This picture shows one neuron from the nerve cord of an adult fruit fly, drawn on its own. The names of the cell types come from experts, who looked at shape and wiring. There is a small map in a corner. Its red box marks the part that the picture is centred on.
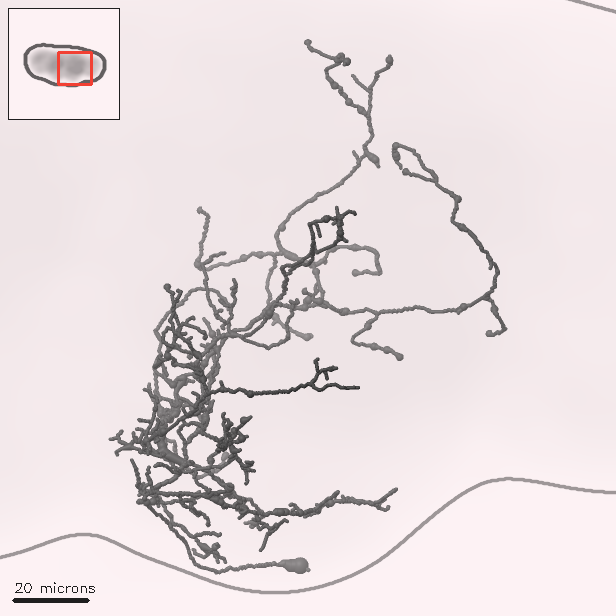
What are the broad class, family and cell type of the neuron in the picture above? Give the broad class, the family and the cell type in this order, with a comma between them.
nerve-cord intrinsic neuron, hemilineage 04B, IN04B055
